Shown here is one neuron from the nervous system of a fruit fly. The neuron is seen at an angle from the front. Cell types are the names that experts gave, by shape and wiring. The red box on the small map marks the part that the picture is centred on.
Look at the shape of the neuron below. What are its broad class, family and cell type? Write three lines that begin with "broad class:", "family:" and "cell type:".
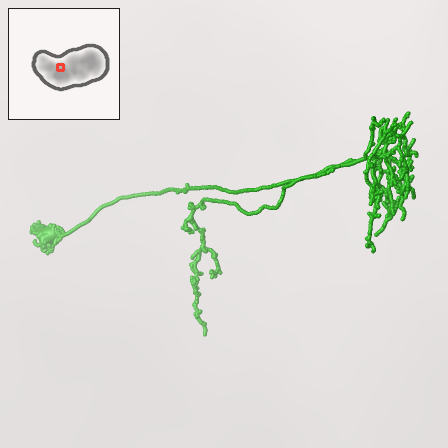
broad class: optic-lobe intrinsic neuron
family: T
cell type: T5c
